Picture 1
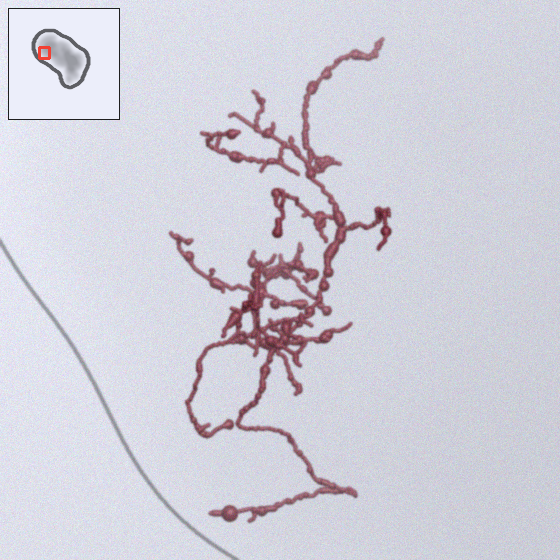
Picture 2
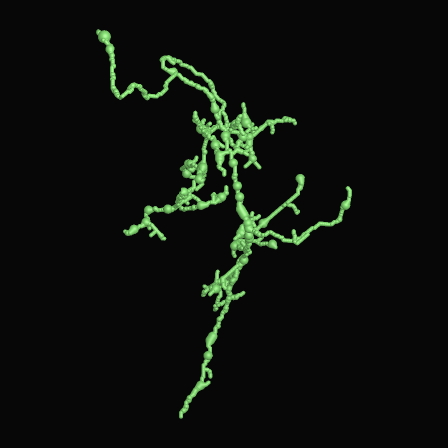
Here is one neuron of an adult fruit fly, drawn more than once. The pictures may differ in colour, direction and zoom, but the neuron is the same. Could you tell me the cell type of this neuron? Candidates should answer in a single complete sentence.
It is SLP287 that names the cell type of this neuron.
